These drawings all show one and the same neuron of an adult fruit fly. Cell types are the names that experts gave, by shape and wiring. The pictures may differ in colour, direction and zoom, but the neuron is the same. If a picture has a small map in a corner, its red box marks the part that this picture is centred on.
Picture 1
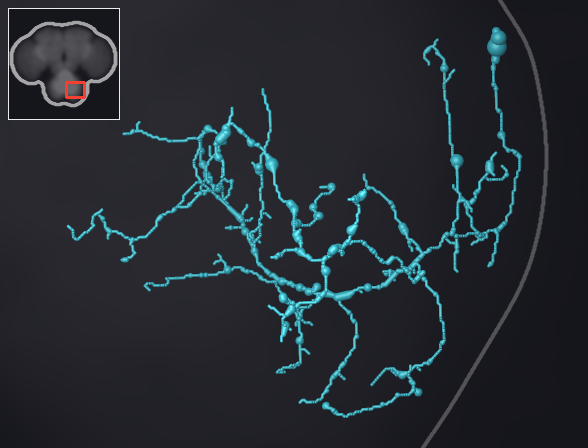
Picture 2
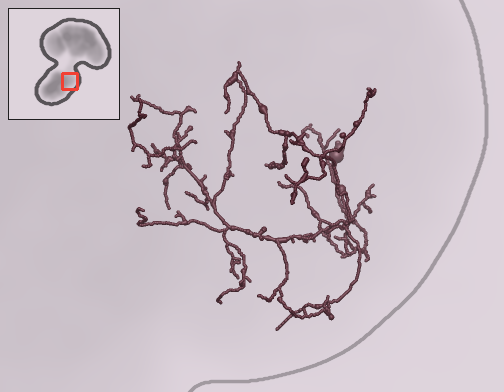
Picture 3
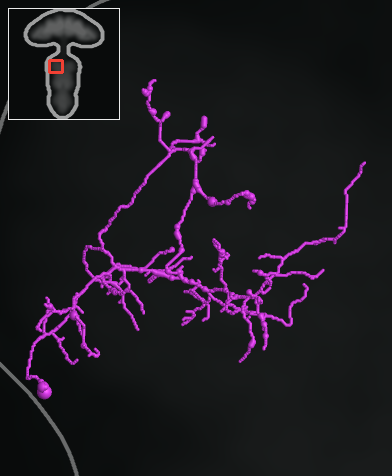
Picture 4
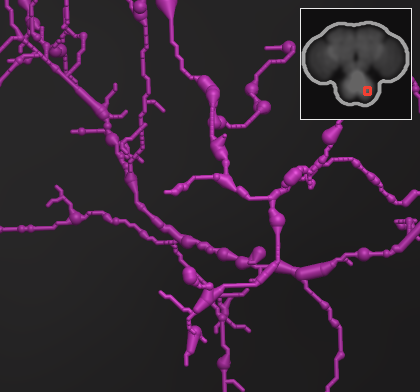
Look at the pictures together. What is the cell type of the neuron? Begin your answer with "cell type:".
cell type: IN20A.22A017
